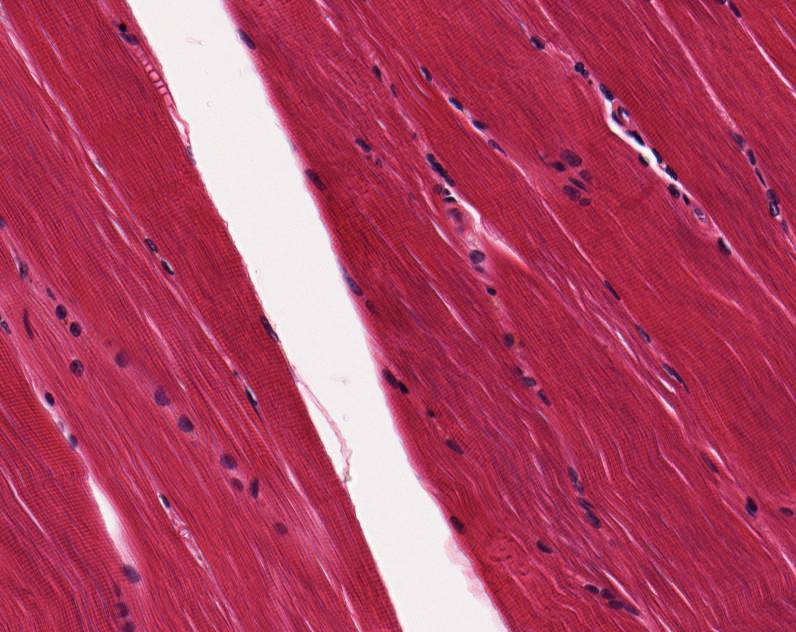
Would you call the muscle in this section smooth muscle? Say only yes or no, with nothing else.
No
